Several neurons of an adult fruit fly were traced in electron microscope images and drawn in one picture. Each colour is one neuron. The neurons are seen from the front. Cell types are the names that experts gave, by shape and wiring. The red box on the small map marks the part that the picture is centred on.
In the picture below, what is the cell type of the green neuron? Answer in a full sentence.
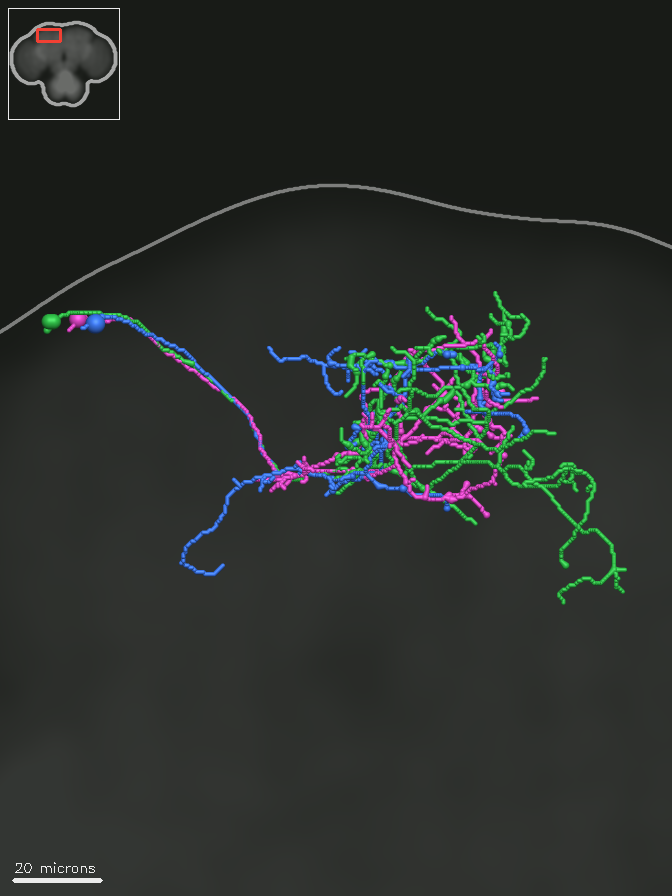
The cell type is SIP037.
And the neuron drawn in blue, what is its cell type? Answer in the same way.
The cell type is CB2584.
